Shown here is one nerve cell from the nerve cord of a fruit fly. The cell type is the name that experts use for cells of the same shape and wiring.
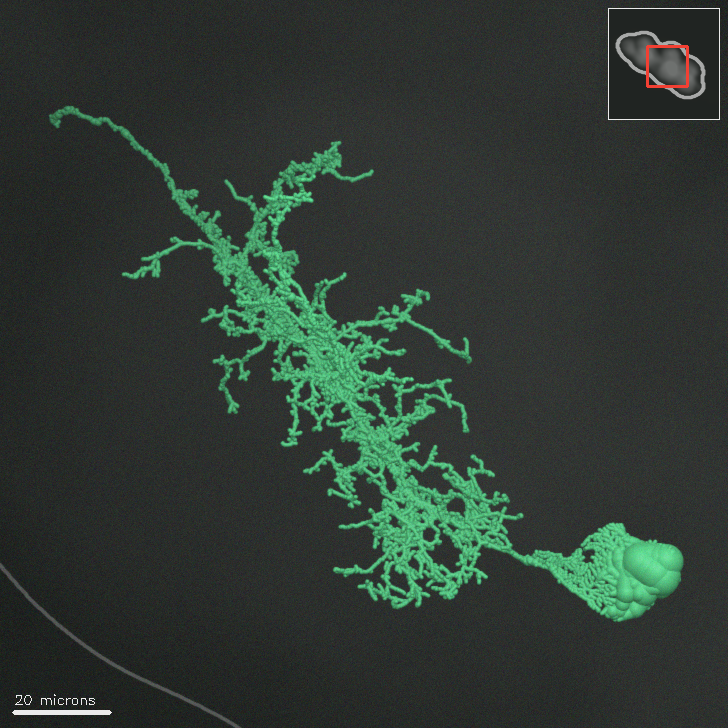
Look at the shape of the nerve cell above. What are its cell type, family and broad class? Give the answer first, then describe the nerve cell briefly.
It is of cell type ltm1-tibia MN. Its family is hemilineage 15B. It is a motor neuron of the nerve cord. From left to right in the picture it spans about 130 microns. The picture shows more than a hundred branch ends.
